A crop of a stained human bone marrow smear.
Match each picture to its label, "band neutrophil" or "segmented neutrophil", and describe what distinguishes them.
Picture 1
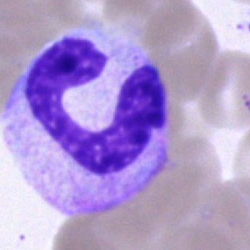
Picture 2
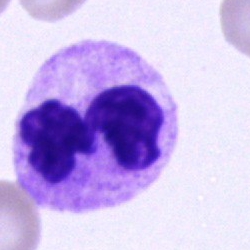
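Picture 1: band neutrophil. Picture 2: segmented neutrophil. Nucleus, picture 1: a single unsegmented C-shaped band, open side facing the upper right. Nucleus, picture 2: divided into two lobes lying side by side, left and right; chromatin dense, dark purple.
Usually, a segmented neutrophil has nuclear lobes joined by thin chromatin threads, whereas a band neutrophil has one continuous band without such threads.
Cytoplasm in both: abundant, pale lilac. Granules: fine and faint in both, pinkish-violet in picture 1, purple and scattered through the cytoplasm in picture 2.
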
